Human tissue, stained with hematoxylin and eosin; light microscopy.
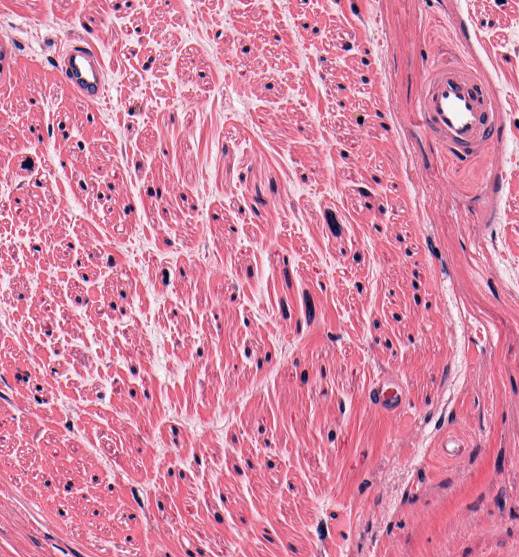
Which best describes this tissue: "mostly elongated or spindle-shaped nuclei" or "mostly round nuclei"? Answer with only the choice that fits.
Mostly elongated or spindle-shaped nuclei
